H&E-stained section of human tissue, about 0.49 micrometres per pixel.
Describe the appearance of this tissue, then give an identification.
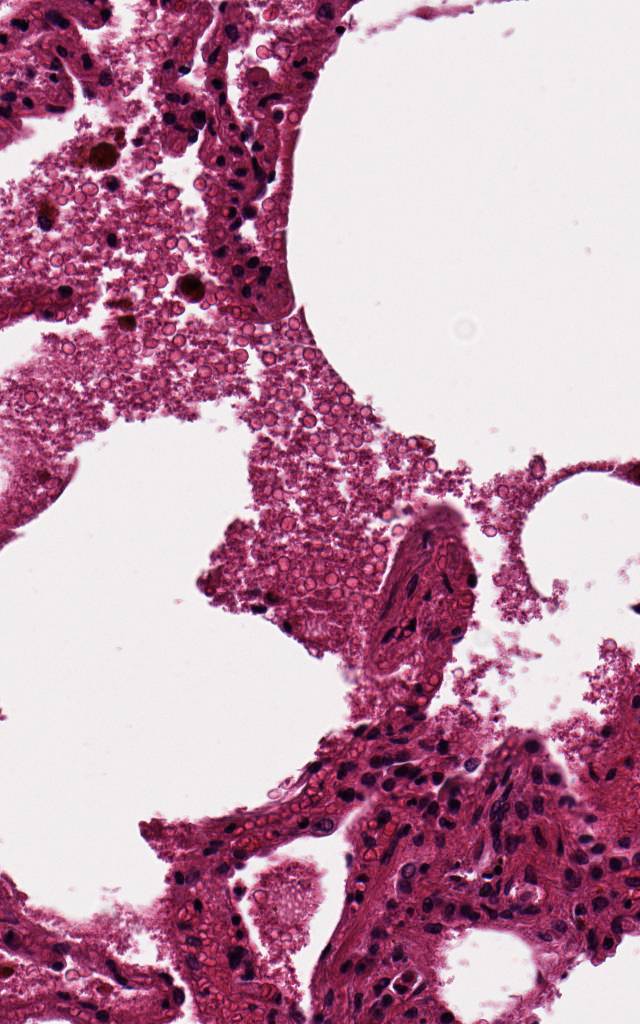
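Loose masses of red blood cells fill the spaces between tissue strands at upper left and centre. At upper left, a few rounded bodies among them carry dark brown granular pigment. Narrow branching strands with elongated dark nuclei are thicker and more cellular below. This is lung.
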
